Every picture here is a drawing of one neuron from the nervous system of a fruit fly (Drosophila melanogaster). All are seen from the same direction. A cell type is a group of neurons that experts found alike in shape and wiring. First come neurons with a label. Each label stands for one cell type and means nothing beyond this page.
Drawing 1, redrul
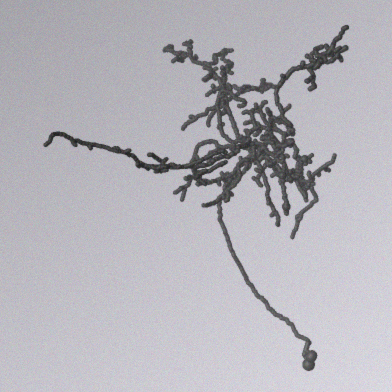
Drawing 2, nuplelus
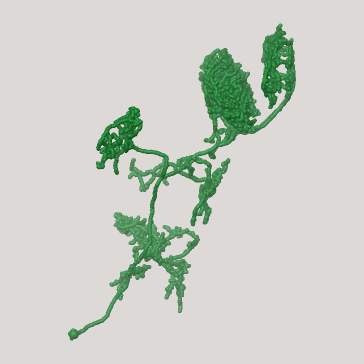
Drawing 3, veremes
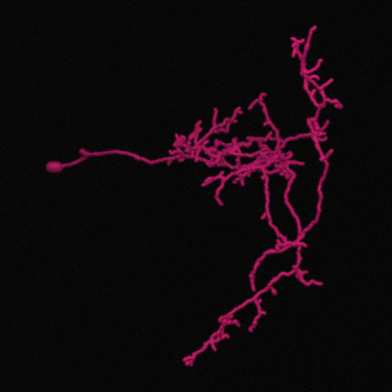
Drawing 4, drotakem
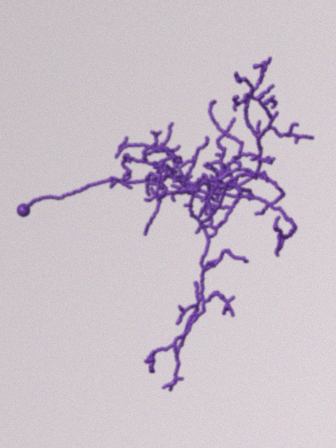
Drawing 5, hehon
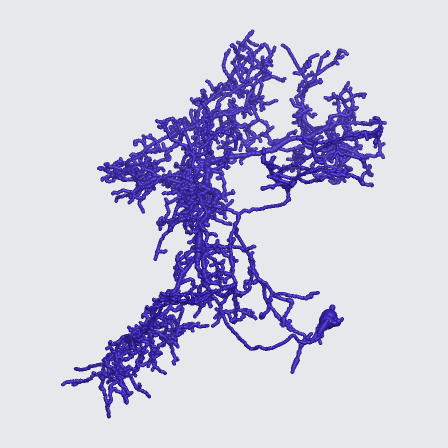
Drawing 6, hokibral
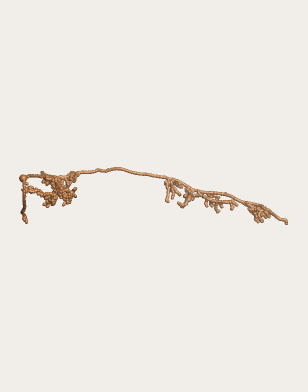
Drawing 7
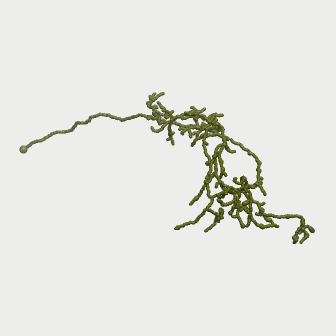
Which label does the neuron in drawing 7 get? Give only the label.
veremes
